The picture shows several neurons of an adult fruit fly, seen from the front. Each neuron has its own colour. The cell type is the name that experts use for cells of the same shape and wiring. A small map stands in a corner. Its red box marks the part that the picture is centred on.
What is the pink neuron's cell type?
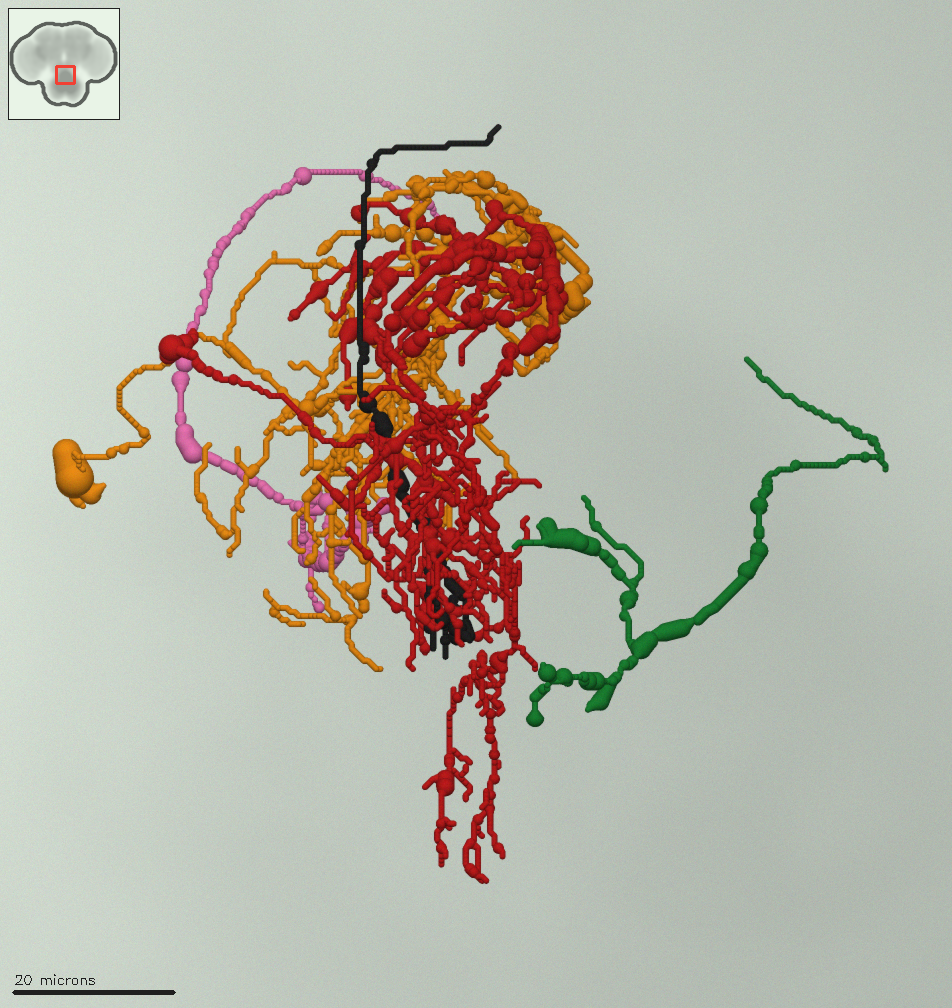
SNxx03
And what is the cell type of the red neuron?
INXXX400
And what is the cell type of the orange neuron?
INXXX427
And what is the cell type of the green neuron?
SNxx06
